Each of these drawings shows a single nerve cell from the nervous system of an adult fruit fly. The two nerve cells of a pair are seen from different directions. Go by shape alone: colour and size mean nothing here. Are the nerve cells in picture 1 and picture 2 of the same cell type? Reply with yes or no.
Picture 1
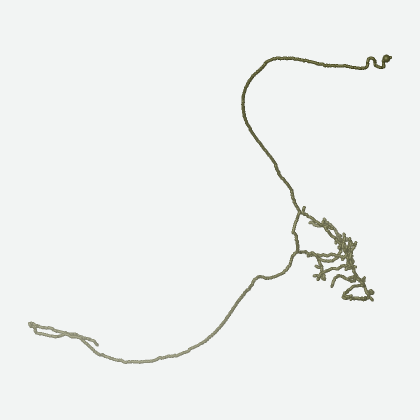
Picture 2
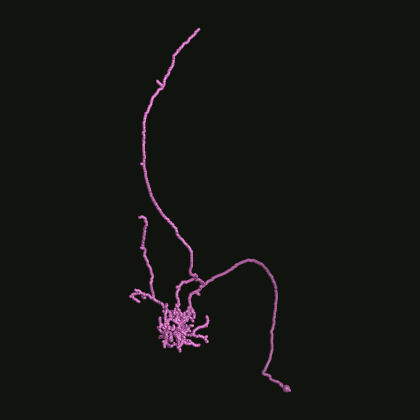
yes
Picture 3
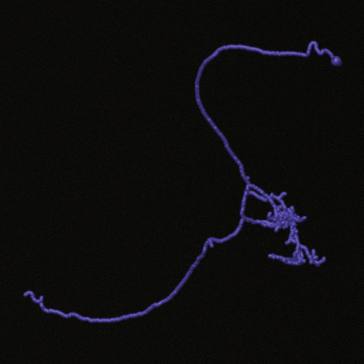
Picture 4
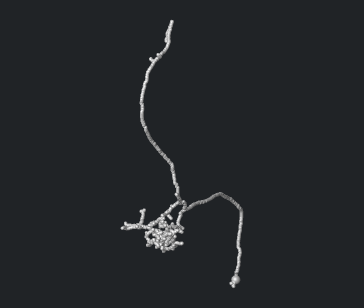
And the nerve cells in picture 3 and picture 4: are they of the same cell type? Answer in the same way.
no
